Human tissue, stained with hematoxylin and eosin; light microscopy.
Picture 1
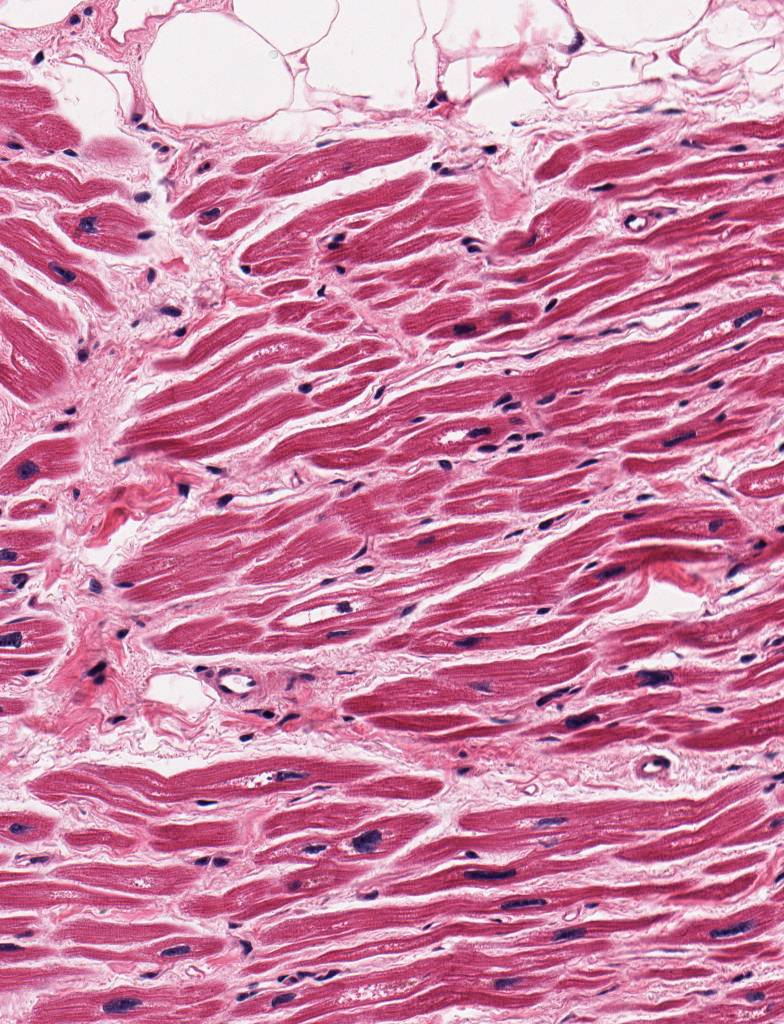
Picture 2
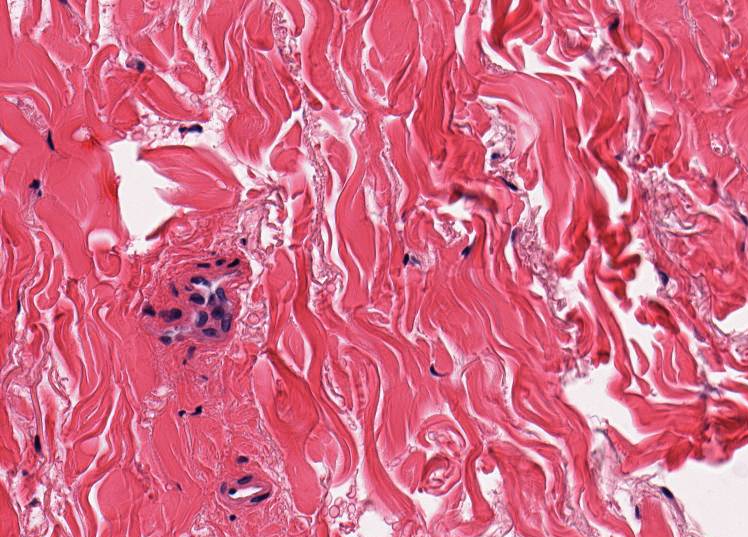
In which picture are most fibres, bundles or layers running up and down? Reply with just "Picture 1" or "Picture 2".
Picture 2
